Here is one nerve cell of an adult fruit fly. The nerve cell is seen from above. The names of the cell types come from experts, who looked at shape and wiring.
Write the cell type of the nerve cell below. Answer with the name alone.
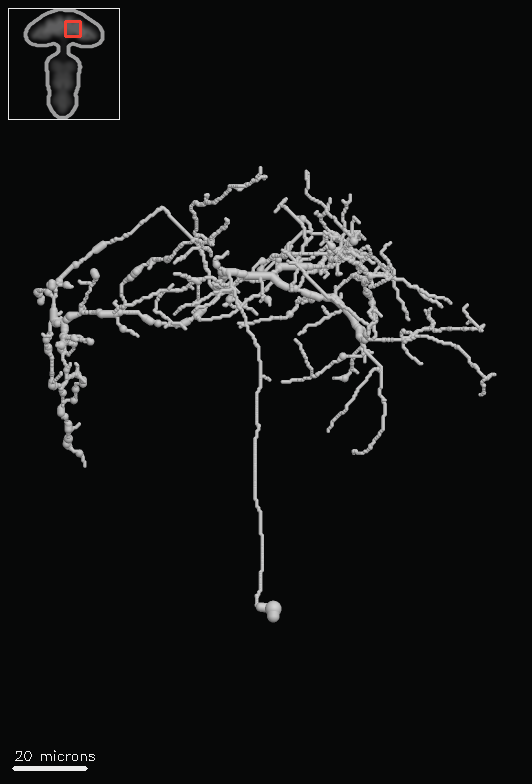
PVLP202m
